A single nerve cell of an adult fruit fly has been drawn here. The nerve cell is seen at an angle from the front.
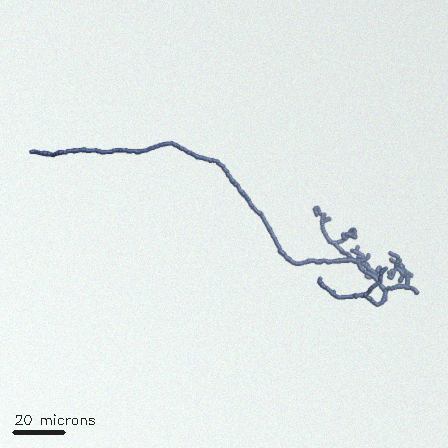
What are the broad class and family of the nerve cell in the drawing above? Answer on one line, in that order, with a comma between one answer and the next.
sensory neuron entering the nerve cord, class mechanosensory tactile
